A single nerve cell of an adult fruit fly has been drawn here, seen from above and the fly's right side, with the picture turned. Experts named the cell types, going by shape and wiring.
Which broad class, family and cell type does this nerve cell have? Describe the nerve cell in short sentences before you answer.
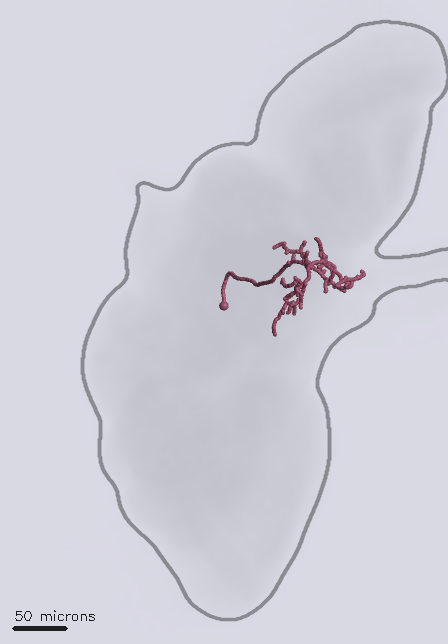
It lies in the brain. The cell body is in the middle of the picture. From left to right in the picture it spans about 140 microns. Its broad class is central-brain intrinsic neuron. Its family is hemilineage MX7. The cell type is GNG662.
